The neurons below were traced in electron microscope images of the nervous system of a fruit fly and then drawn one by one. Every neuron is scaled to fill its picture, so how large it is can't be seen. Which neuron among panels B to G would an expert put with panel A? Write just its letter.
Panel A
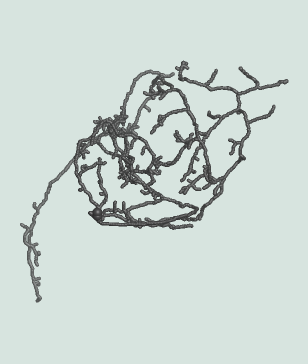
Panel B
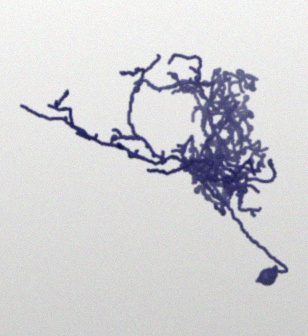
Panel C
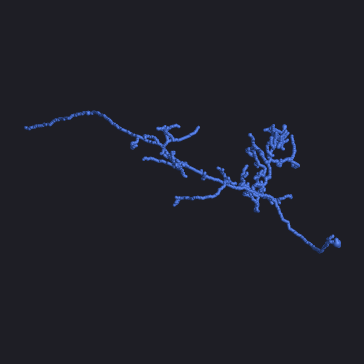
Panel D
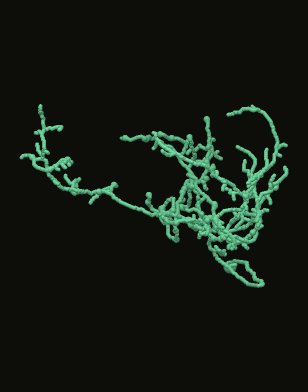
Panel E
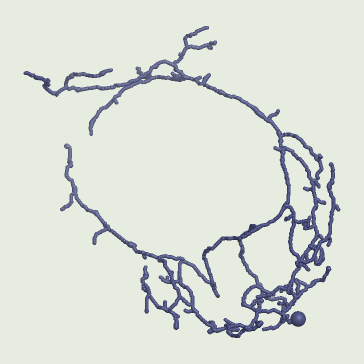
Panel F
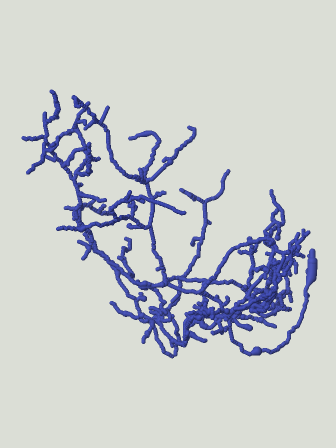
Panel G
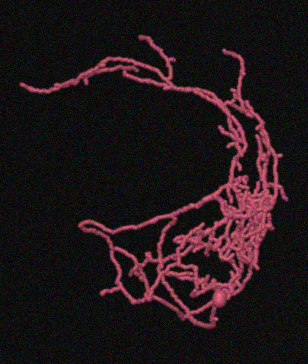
G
